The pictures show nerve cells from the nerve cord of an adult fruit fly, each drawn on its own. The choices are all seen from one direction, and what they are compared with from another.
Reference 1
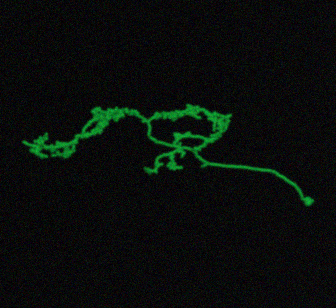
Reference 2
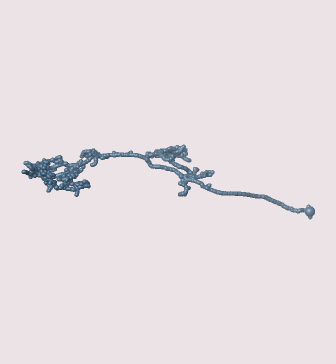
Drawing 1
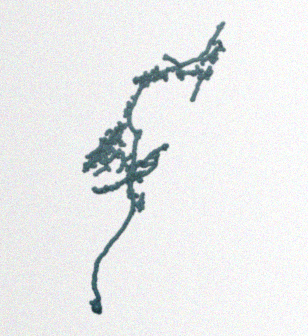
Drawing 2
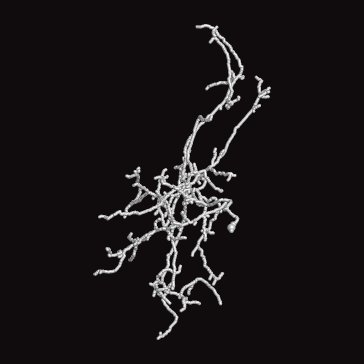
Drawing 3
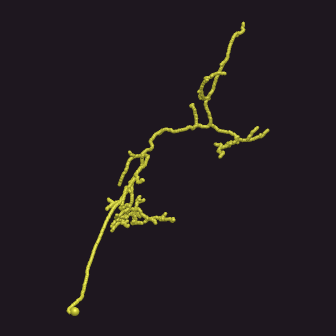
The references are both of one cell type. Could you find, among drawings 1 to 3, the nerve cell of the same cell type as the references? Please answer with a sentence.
The nerve cell in drawing 1 is of the same cell type.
